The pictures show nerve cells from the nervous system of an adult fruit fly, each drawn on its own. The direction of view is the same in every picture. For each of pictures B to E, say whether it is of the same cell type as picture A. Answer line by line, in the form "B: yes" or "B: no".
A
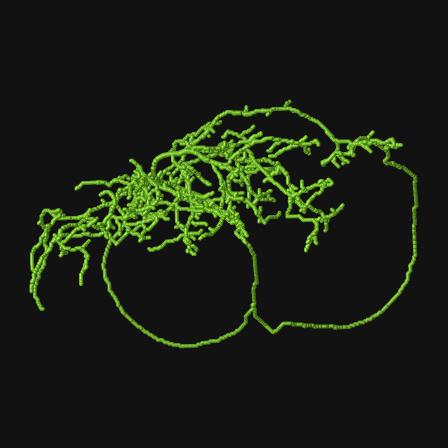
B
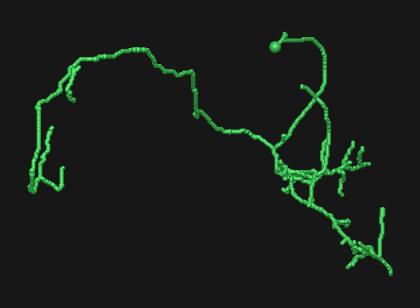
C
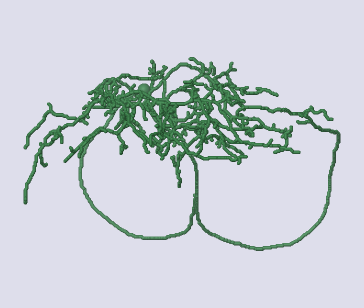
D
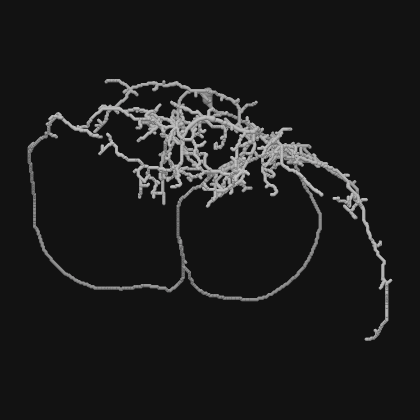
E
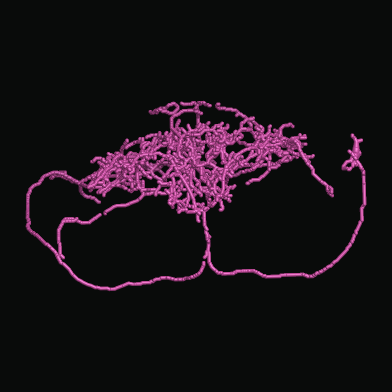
B: no
C: yes
D: yes
E: yes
